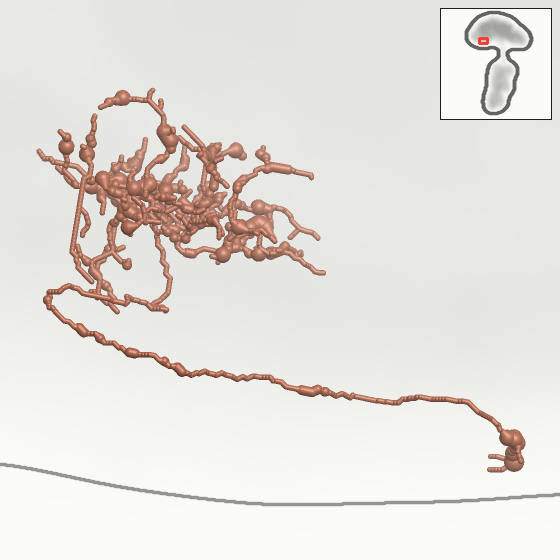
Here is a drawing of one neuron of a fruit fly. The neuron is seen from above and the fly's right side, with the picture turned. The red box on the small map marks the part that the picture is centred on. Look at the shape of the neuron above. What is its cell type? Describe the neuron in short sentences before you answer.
It lies in the brain. Dozens of branch ends can be seen. Its broad class is optic-lobe intrinsic neuron. It is of cell type LPi2e.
